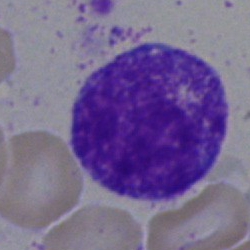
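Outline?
Round and smooth.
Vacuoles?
None seen.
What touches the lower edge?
Red cells.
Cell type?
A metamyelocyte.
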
